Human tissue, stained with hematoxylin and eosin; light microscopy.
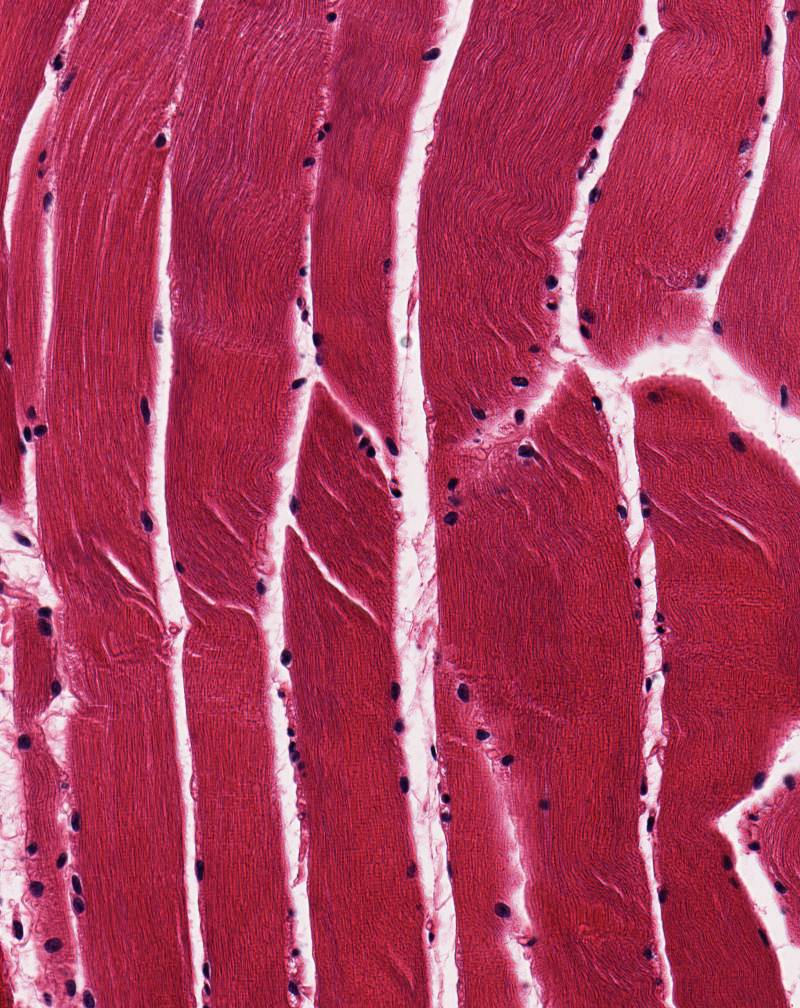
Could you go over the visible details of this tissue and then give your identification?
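Fibre cytoplasm stains a deep eosinophilic red-pink. Each fibre carries many nuclei spaced along its length, lying at its edges just beneath the border. These nuclei are small, dark-staining and oval to flattened. The tissue is skeletal muscle.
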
